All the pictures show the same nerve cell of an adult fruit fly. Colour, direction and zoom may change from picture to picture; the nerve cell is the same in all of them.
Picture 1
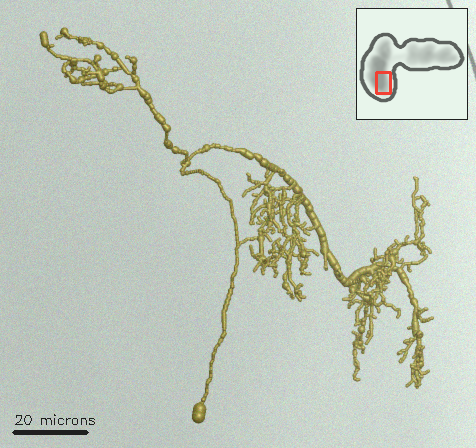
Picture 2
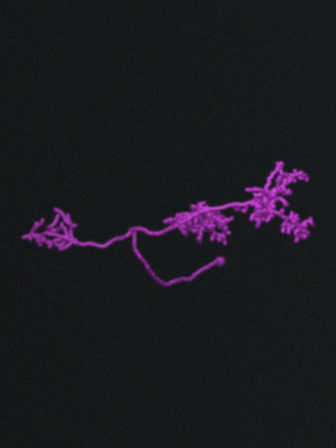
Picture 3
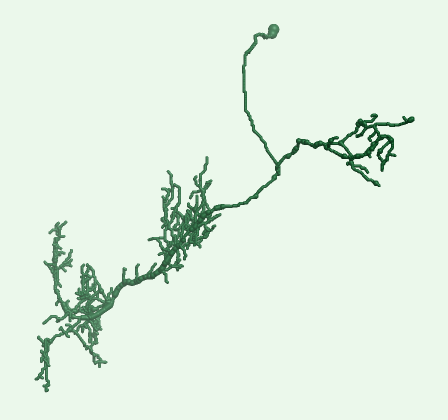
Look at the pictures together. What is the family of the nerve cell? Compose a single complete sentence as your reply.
The nerve cell is part of the family known as hemilineage VPNd1.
